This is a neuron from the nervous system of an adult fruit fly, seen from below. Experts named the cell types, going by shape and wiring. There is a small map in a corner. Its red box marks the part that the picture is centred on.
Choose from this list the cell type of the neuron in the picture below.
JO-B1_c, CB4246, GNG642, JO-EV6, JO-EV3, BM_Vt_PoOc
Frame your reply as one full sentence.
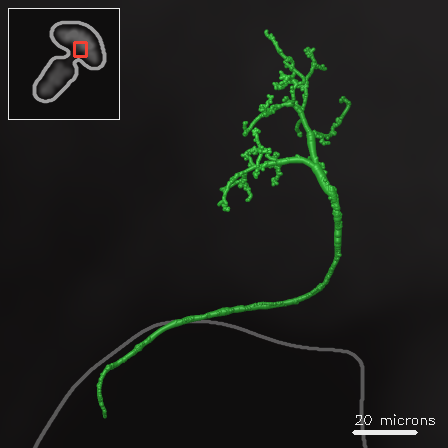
A cell of type BM_Vt_PoOc is what this neuron is.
